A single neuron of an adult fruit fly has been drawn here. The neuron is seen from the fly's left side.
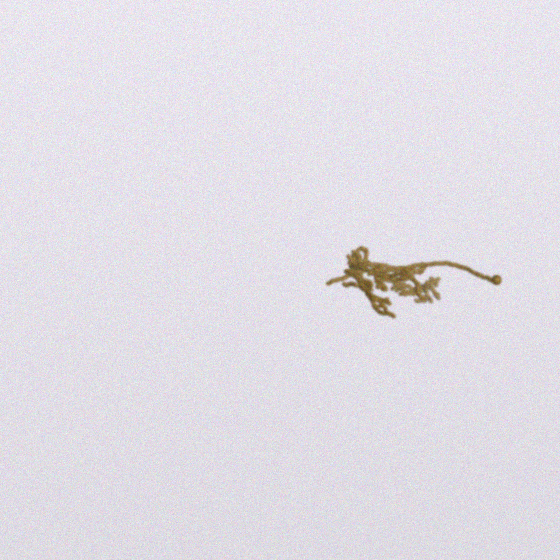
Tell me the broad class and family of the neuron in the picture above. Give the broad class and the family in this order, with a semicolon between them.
nerve-cord intrinsic neuron; hemilineage 12B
